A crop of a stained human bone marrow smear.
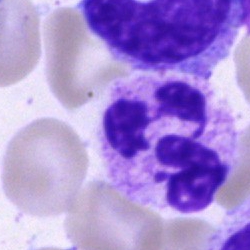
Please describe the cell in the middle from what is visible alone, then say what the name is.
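Looking closely, I see a nucleus divided into several separate lobes, each with dense, dark purple chromatin. Around them the cytoplasm is abundant and pale lilac-pink, with fine violet-pink granules scattered all through it. This is a segmented neutrophil.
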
